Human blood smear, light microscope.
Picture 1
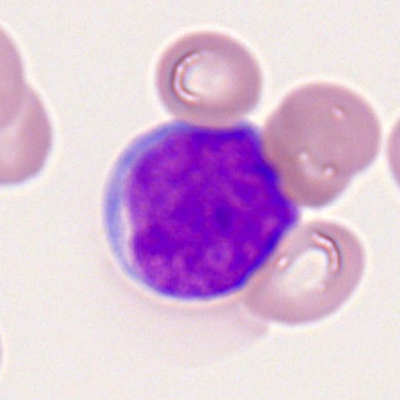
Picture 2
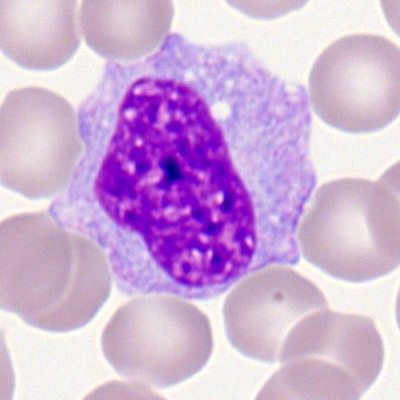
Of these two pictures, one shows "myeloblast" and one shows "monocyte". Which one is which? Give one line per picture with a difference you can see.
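Picture 1 shows a myeloblast: No vacuoles are visible in the cytoplasm.
Picture 2 shows a monocyte: One small clear round vacuole lies in the cytoplasm just above the nucleus.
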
